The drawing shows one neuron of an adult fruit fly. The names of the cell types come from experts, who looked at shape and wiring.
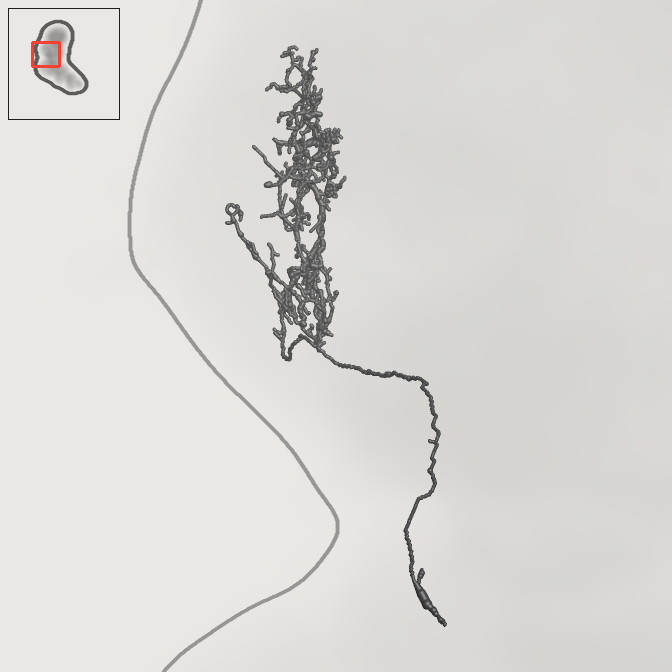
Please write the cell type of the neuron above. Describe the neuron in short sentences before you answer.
The picture shows dozens of branch ends. In this view it is more than twice as tall as it is wide. Its broad class is ascending neuron. The cell type is ANXXX462b.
